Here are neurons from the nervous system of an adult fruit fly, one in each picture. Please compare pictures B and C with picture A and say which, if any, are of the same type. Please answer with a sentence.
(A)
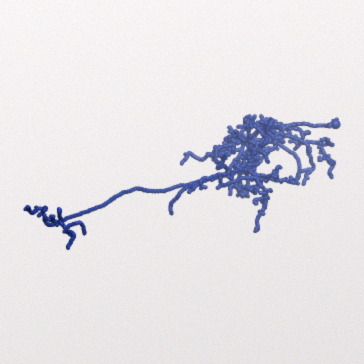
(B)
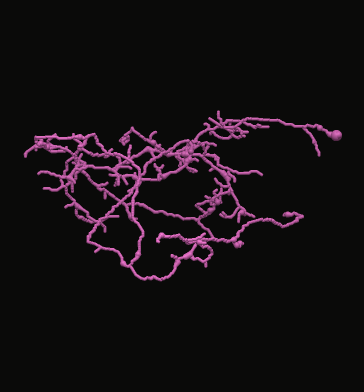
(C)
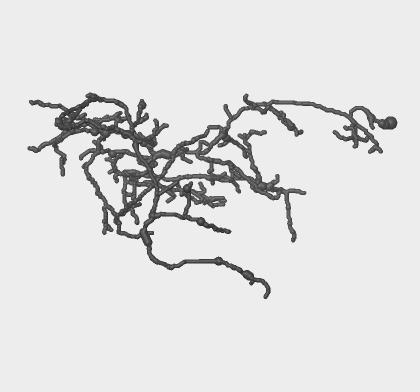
None of them is of the same cell type.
